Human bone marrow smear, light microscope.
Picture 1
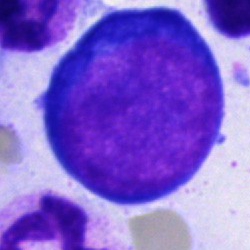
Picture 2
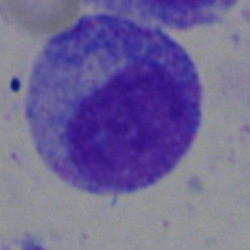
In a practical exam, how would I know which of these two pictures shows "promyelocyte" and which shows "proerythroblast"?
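Let me start with the names: picture 1 is the proerythroblast, and picture 2 is the promyelocyte. The proerythroblast has a round outline with a smooth edge, apart from a tiny bleb sticking out on the left. The promyelocyte's outline is only roughly round. In the promyelocyte, the nucleus sits off-centre toward the lower right, and abundant cytoplasm forms a wide band on its upper and left sides.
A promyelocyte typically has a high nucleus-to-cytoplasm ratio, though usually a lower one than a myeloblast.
That cytoplasm looks pale bluish-lilac to me.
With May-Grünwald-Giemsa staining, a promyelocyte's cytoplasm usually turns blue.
The chromatin differs too. In the proerythroblast it is fine and evenly spread with a faint purple mottling, whereas in the promyelocyte it is finely stippled and deep purple. Checking the proerythroblast's cytoplasm, I find neither granules nor vacuoles.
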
